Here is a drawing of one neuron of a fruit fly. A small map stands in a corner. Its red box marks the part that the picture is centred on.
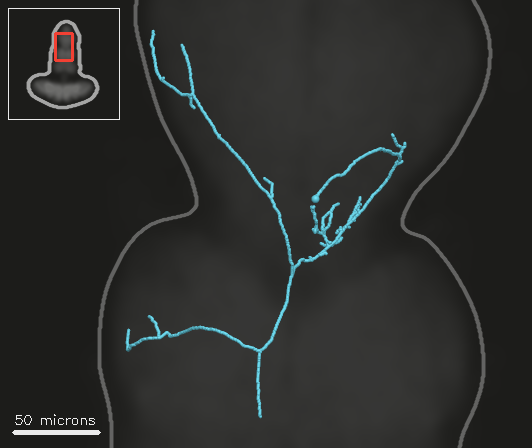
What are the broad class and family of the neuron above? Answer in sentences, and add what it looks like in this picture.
Its broad class is nerve-cord intrinsic neuron. The family is hemilineage 18B. The cell body can be seen in the middle of the picture. By the scale bar it is about 250 microns tall in this view.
